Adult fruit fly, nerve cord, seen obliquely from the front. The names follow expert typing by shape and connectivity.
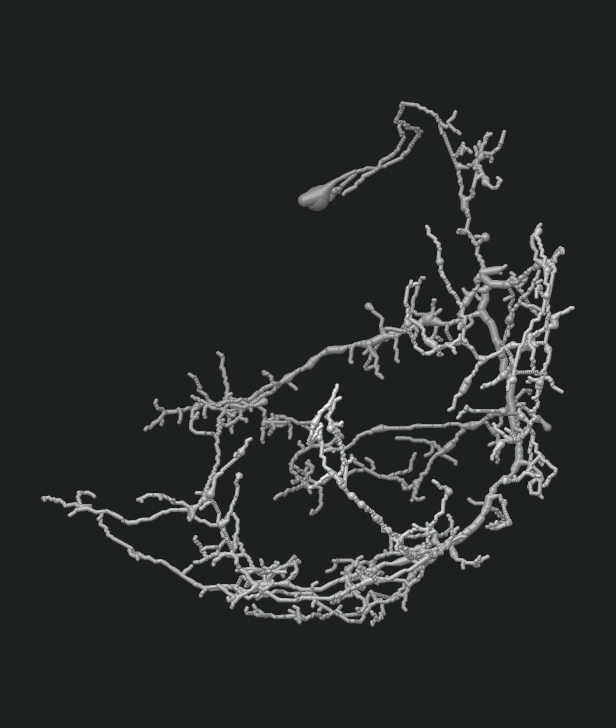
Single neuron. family: hemilineage 03A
